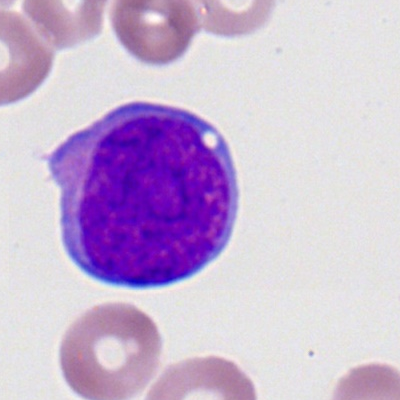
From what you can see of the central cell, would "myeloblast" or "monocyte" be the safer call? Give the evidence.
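Myeloblast, this one. The cytoplasm is just a thin rim, widest on the left.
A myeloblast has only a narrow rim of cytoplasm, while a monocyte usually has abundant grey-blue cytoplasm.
Otherwise, the rim is blue and deepest along its outer edge, a small ragged tag of cytoplasm sticks out from the upper left edge, and one small clear round spot lies at the upper right edge of the nucleus.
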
